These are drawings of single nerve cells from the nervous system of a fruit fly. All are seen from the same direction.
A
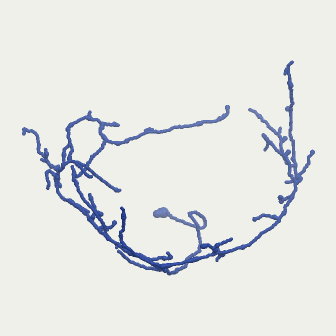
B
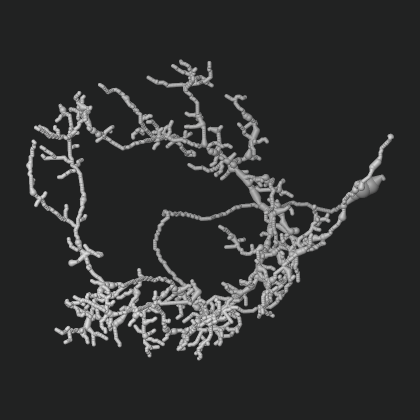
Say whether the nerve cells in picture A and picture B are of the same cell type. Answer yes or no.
no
